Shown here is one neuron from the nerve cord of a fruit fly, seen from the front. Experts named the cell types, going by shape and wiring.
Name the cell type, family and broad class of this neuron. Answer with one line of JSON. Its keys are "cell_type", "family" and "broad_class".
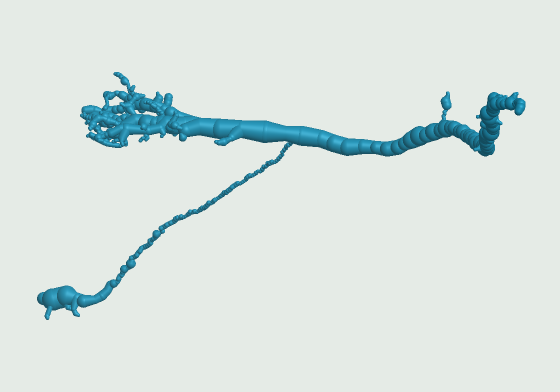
{"cell_type": "IN08B008", "family": "hemilineage 08B", "broad_class": "nerve-cord intrinsic neuron"}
